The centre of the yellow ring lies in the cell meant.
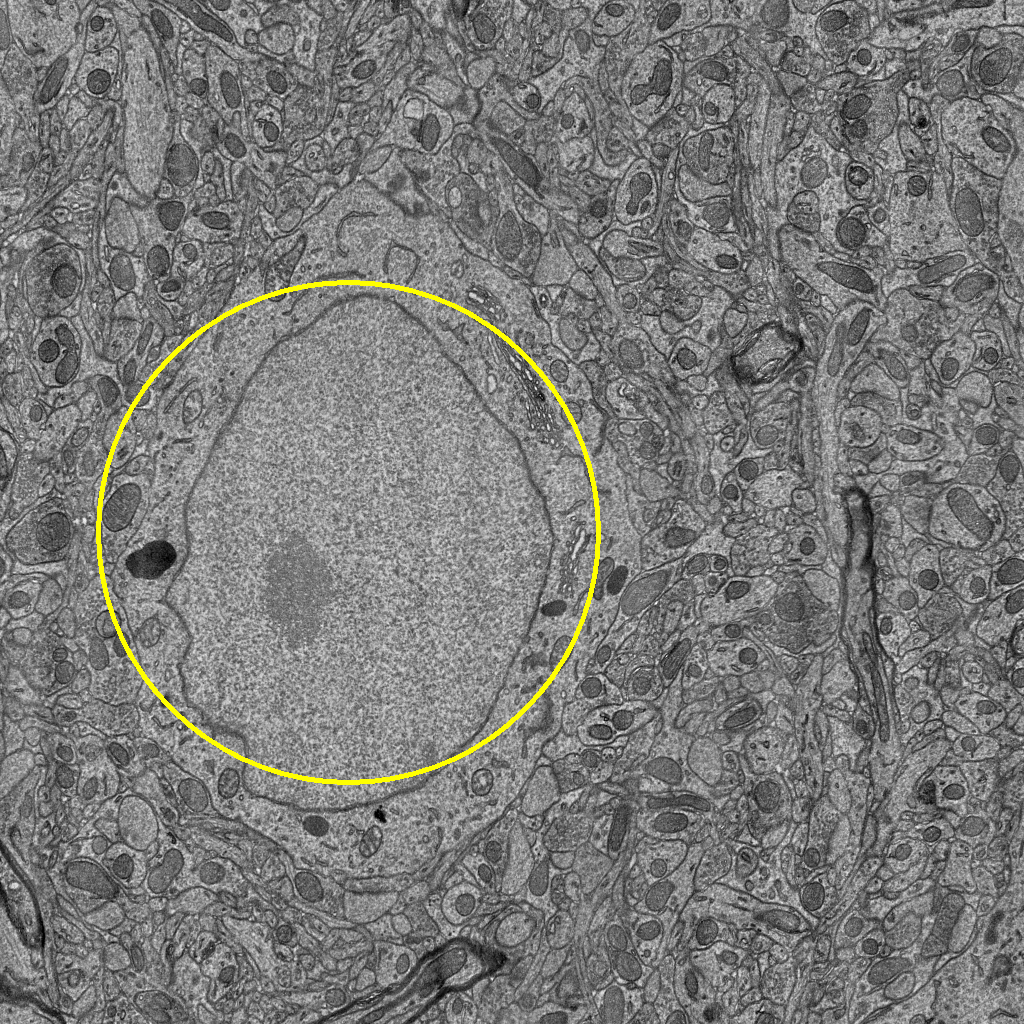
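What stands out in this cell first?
Its nuclear envelope runs smoothly, with only shallow waves and no deep infoldings.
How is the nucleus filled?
With fine, evenly spread chromatin and no dark clumps along the envelope.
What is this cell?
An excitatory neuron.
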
